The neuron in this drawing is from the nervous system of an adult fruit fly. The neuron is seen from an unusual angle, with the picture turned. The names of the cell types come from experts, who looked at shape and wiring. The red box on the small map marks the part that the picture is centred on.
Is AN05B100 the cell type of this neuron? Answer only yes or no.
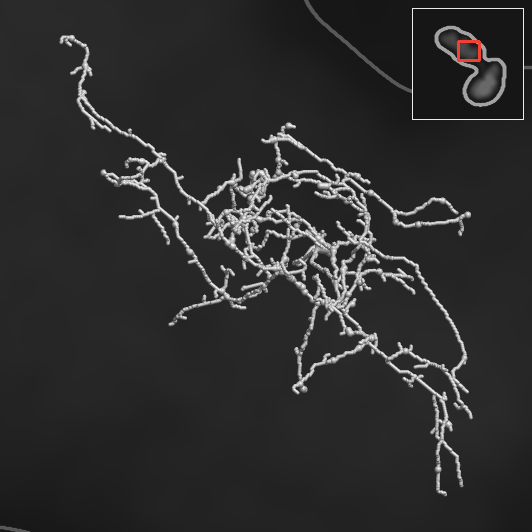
no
